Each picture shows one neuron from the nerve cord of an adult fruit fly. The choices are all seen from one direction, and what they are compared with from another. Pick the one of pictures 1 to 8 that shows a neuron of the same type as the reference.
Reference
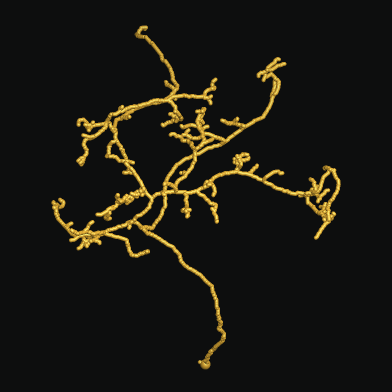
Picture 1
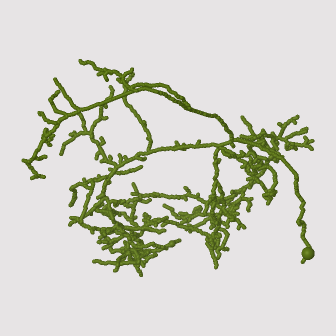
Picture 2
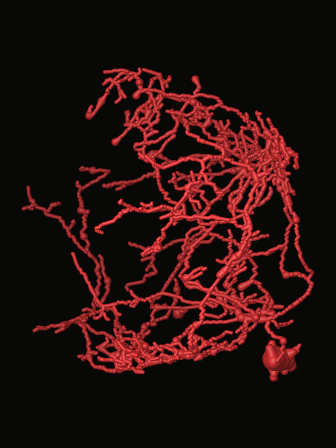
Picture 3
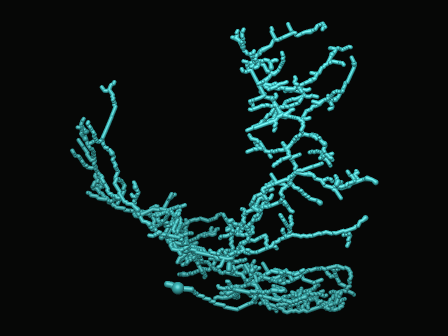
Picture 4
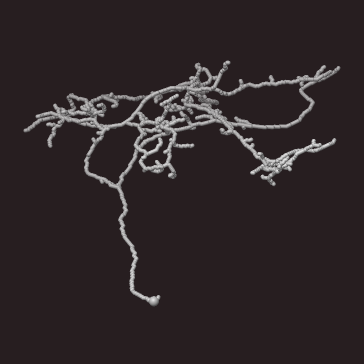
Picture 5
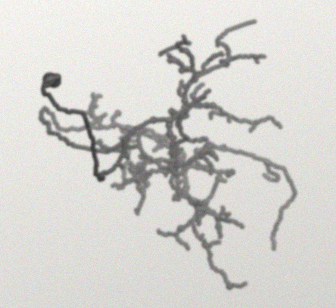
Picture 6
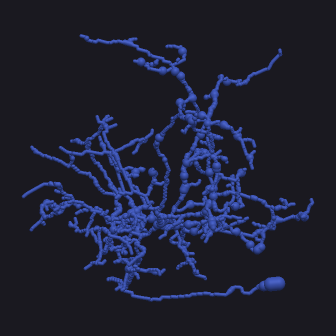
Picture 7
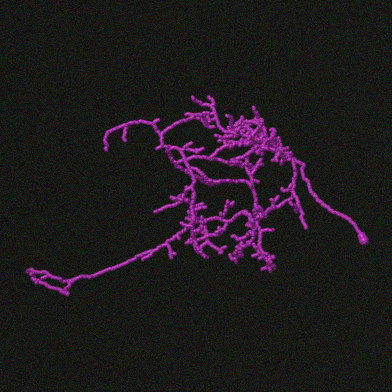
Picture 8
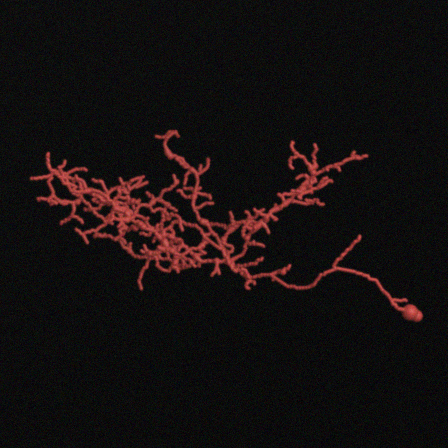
4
